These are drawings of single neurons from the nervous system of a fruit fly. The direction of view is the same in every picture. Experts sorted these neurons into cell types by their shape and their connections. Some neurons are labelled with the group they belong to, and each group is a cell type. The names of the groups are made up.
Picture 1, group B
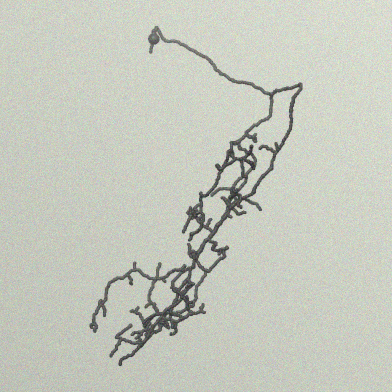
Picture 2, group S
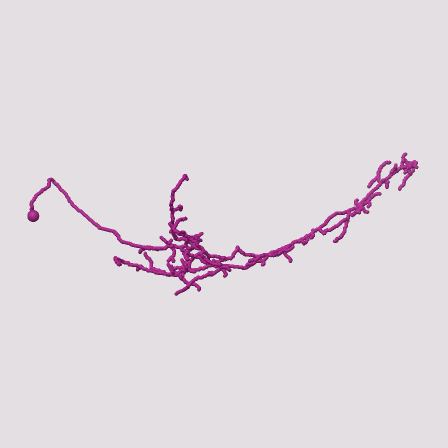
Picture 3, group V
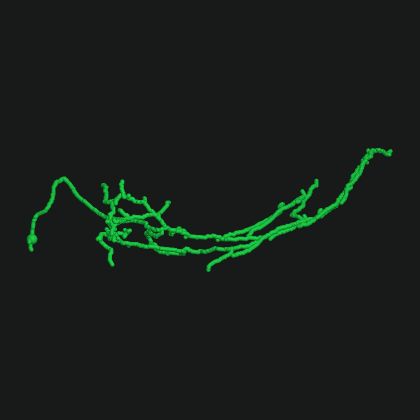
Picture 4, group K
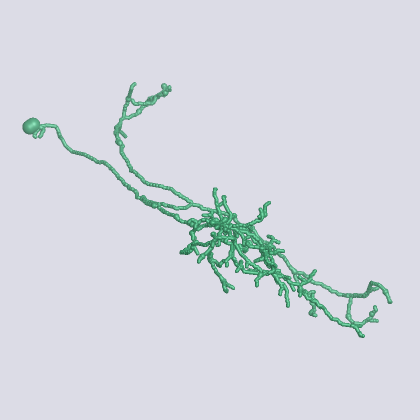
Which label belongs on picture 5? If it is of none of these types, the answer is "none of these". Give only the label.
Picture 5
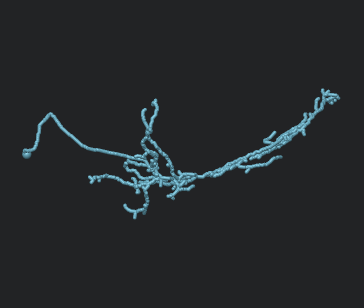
group S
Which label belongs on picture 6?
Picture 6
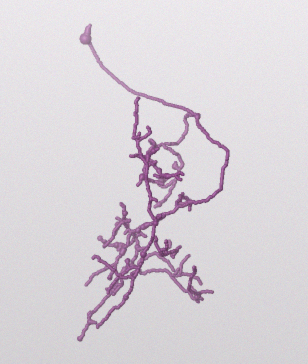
group B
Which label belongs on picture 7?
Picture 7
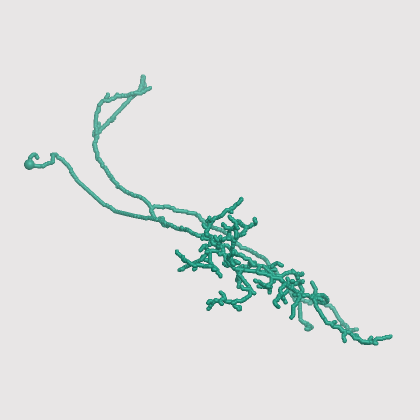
group K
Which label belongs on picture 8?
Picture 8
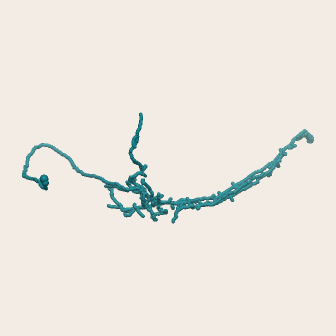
group S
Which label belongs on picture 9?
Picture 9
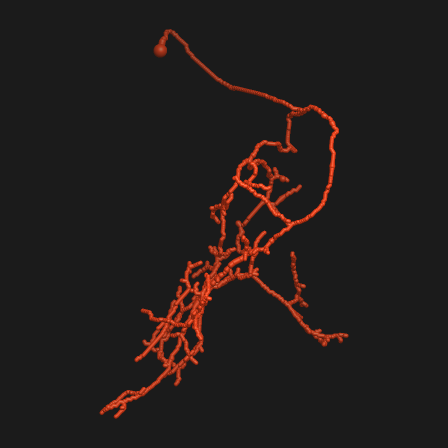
group B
